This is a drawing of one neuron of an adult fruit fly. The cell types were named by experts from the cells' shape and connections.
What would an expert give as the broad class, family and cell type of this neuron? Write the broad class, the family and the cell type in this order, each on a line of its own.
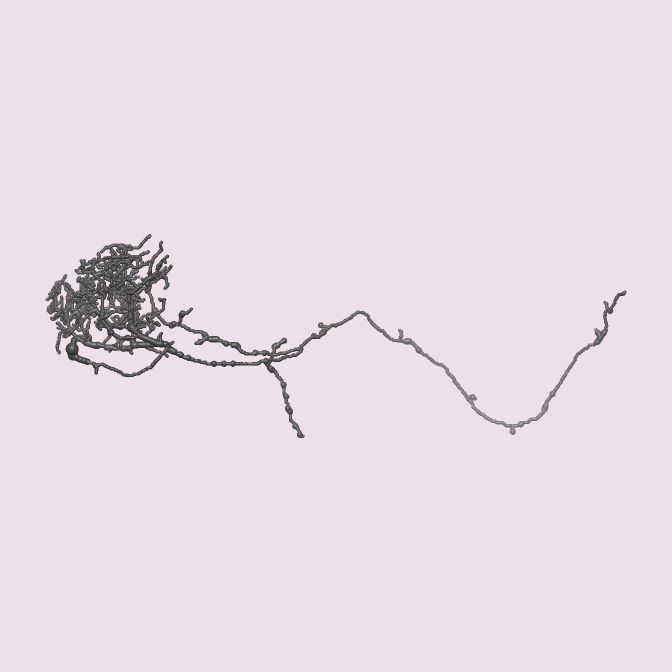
central-brain intrinsic neuron
hemilineage AOTUv3_dorsal
AOTU008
